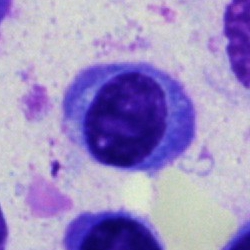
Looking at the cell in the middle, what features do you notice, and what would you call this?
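Have a look at the outline: round to slightly oval, with a nice smooth border. The cytoplasm makes a deep blue rim around the nucleus. There's also a paler zone of cytoplasm tucked against the left edge of the nucleus. You won't find any visible granules in it. So that's a plasma cell.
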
